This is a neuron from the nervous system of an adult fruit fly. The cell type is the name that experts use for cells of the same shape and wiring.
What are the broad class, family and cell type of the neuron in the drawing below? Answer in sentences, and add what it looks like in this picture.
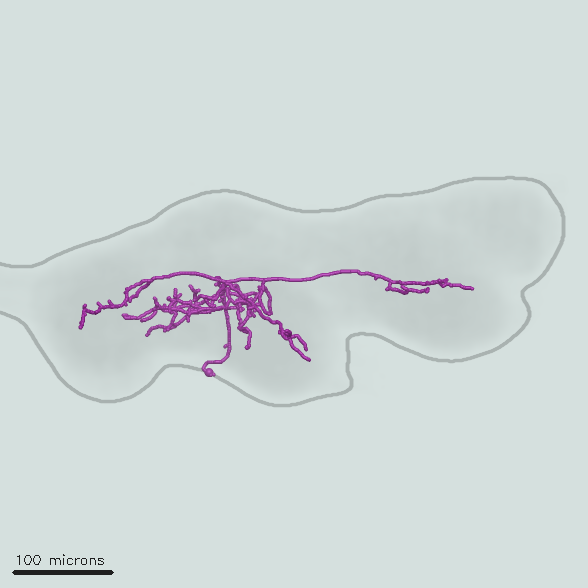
This is a nerve-cord intrinsic neuron. The family is hemilineage 07B. The cell type is IN07B065. By the scale bar it is about 400 microns wide in this view. In this view it is more than twice as wide as it is tall.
